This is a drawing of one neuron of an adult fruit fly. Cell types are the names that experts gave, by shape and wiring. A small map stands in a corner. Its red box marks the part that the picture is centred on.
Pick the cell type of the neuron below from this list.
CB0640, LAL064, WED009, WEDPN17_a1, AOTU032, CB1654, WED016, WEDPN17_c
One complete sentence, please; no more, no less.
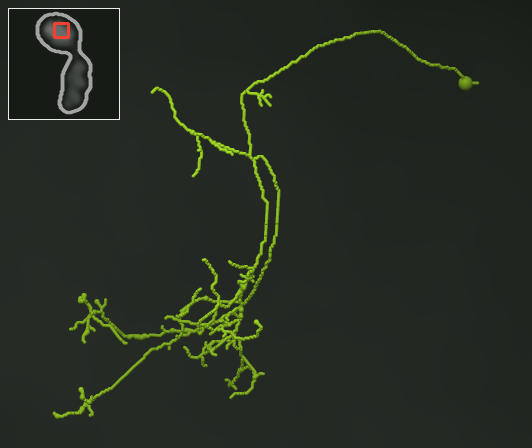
As for cell type, this neuron is CB1654.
